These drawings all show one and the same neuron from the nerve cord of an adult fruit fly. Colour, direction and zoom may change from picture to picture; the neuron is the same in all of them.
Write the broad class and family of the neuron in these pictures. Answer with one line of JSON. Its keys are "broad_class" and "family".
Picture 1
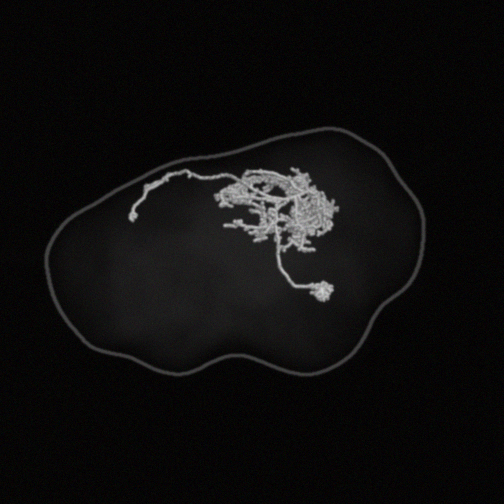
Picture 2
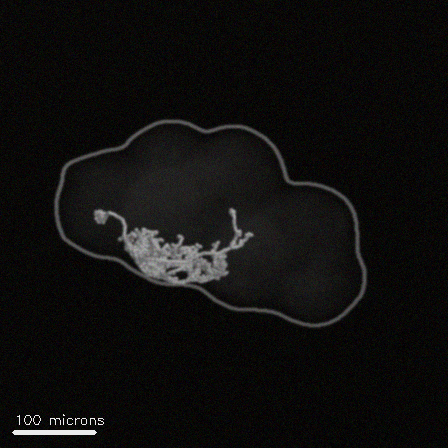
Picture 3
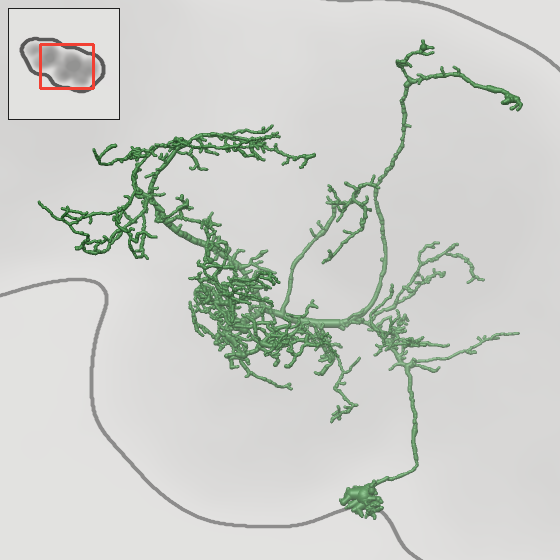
{"broad_class": "nerve-cord intrinsic neuron", "family": "hemilineage 03B"}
